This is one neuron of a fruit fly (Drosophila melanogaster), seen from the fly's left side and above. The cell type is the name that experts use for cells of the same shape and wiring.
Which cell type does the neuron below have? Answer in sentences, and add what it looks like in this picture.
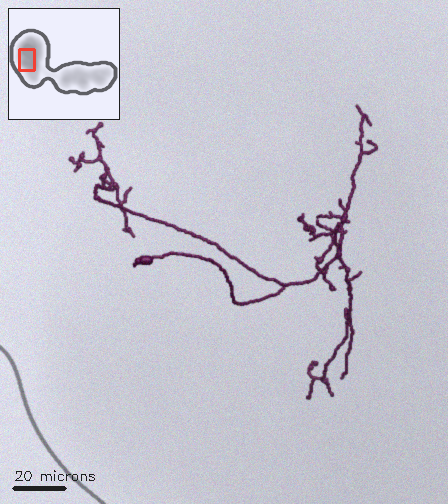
Its cell type is CB2881. It is a central-brain intrinsic neuron. By the scale bar it is about 120 microns wide in this view. In this view it is about as wide as it is tall.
